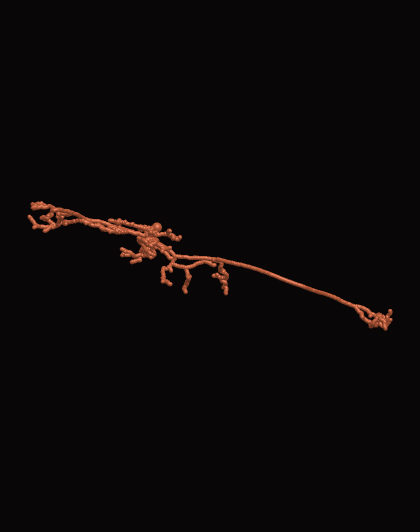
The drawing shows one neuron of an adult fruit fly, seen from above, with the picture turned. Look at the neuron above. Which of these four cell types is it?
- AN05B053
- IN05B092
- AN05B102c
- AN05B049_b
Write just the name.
AN05B049_b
